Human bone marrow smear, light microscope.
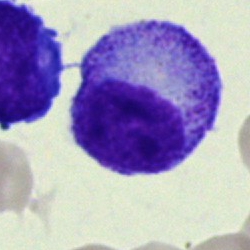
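Myelocyte in a stained bone marrow smear. The cell has a round outline with a smooth edge. The nucleus sits eccentrically in the lower-left half of the cell; its chromatin is dense and deep purple, with darker clumped patches. Pale lilac-grey cytoplasm takes up roughly half the cell.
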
